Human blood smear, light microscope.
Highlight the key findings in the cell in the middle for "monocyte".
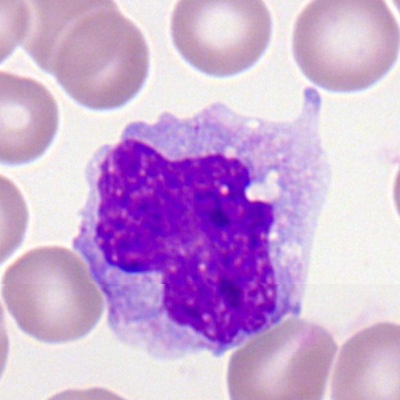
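Item one, the outline: a single narrow finger-like projection sticks out from the upper right corner of the cell. Item two, the nucleus: irregular and folded, with a notch cut into its right side. Item three, the cytoplasm: only a fine, faint dusty granularity, with no coarse granules. Item four, the vacuoles: a small cluster of clear ones lies in the cytoplasm just beside the notch on the right of the nucleus. The name for this cell: monocyte.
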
